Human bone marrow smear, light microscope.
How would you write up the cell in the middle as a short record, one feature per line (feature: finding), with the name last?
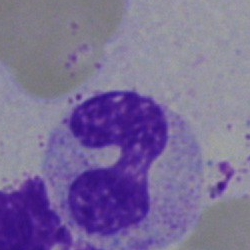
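Outline: notice how round and smooth it is
Nucleus: bent into a curve, with a deep notch opening toward the left
Chromatin: dark purple, coarsely clumped, with small paler patches
Nucleoli: none to be seen
Name: band neutrophil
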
